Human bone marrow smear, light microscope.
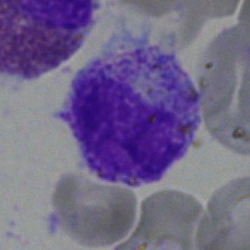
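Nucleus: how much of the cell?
Most of it.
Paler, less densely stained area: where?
Upper right part of the cell.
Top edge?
Wispy, ragged fringe.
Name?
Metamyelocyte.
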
